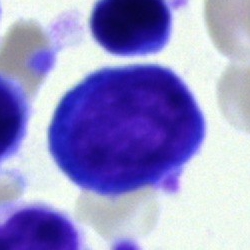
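Proerythroblast with a smooth, rounded outline lacking notches. Its chromatin is fine, growing paler purple toward the middle of the nucleus. At most, a thin deep-blue rim of cytoplasm is present, and no vacuoles are seen.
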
